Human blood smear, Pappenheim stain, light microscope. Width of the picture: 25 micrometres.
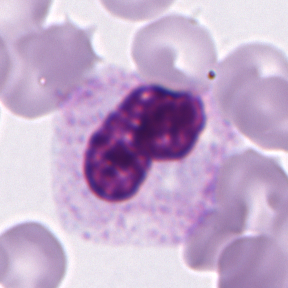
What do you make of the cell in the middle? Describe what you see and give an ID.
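Look first at the nucleus: it has two lobes, joined by a broad band rather than a thin thread. Those lobes sit along a line running from lower left to upper right. Notice the chromatin, dark purple and clumped, with small paler gaps between the clumps. The cell edge is faint, with no surface projections. This is a segmented neutrophil.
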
